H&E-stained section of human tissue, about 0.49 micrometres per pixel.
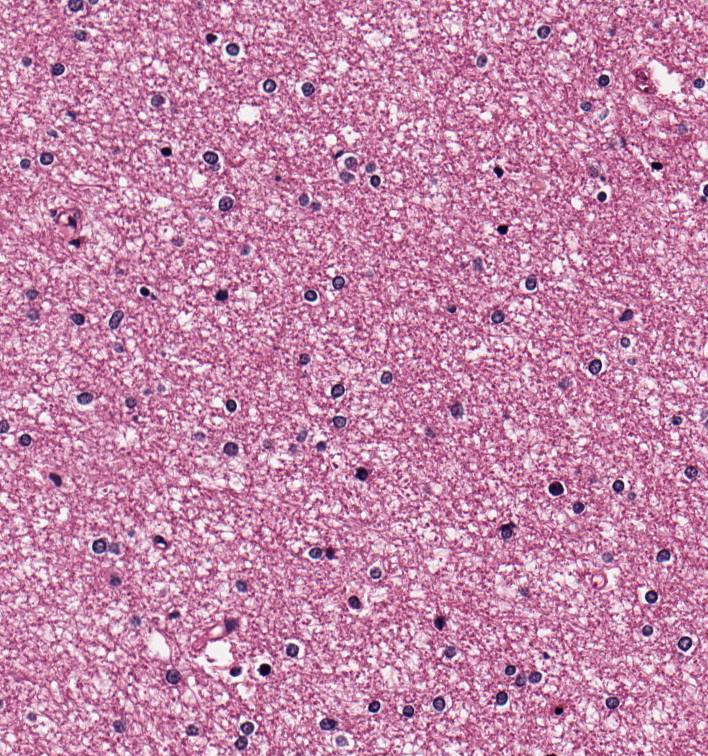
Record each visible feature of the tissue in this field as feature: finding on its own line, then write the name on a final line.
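Background: even pink, finely fibrillary, with no layering or organised units
Texture: riddled throughout with small clear vacuoles, so it looks spongy
Cells: scattered singly, mostly small, with round dark nuclei
Halo: a clear ring around many of the nuclei
Spread: fairly even across the field, not clustered
Name: cerebral cortex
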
